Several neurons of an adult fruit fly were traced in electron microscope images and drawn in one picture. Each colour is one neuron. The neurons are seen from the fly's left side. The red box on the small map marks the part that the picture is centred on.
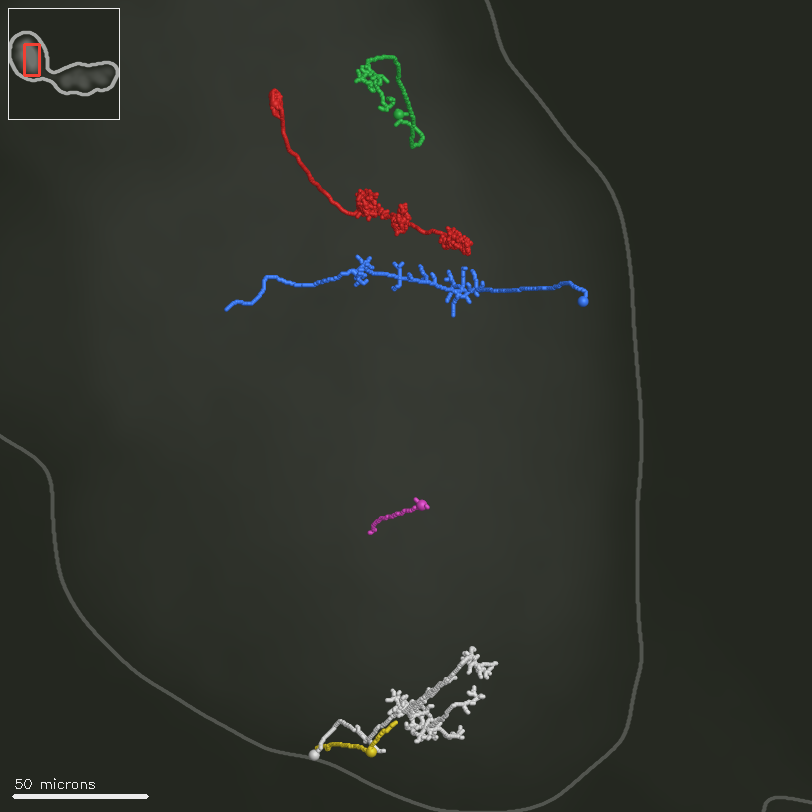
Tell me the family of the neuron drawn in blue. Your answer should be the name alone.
C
